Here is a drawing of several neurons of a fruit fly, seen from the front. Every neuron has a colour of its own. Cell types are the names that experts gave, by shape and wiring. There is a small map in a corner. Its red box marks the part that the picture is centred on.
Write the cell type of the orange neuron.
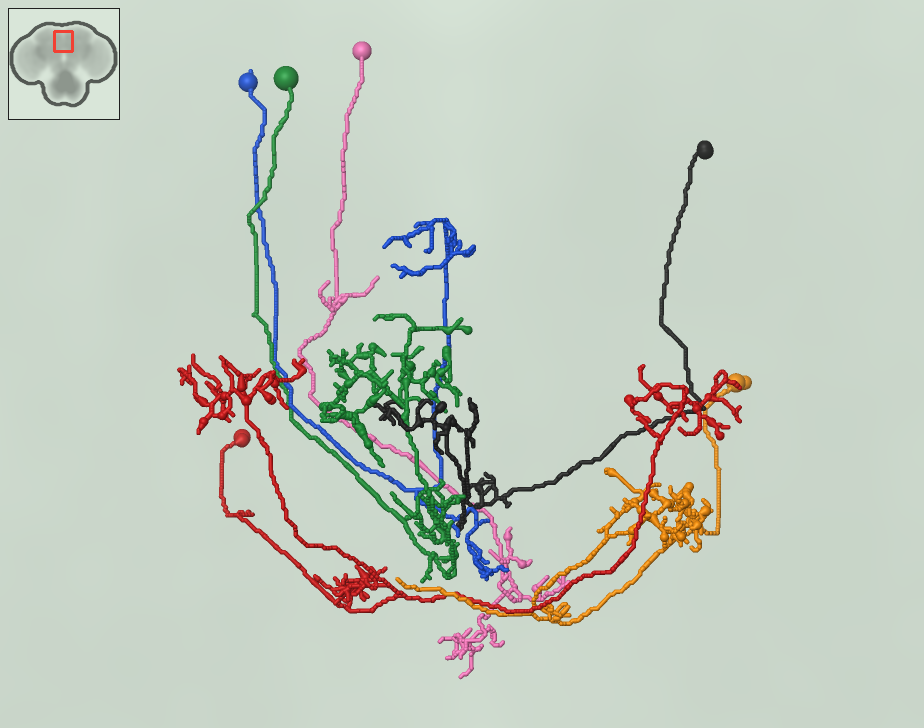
vDeltaK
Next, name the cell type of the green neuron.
vDeltaI_a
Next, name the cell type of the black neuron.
vDeltaL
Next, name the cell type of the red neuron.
vDeltaC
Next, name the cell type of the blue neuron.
vDeltaA_a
